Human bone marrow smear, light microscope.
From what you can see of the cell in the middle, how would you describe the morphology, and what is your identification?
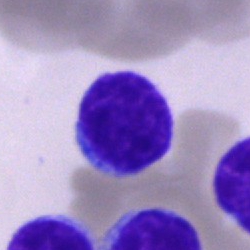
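Round and smooth in outline, the cell is almost entirely filled by its nucleus, leaving very little cytoplasm. The chromatin is dense and dark purple, and no distinct nucleolus is visible. This cell is a lymphocyte.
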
